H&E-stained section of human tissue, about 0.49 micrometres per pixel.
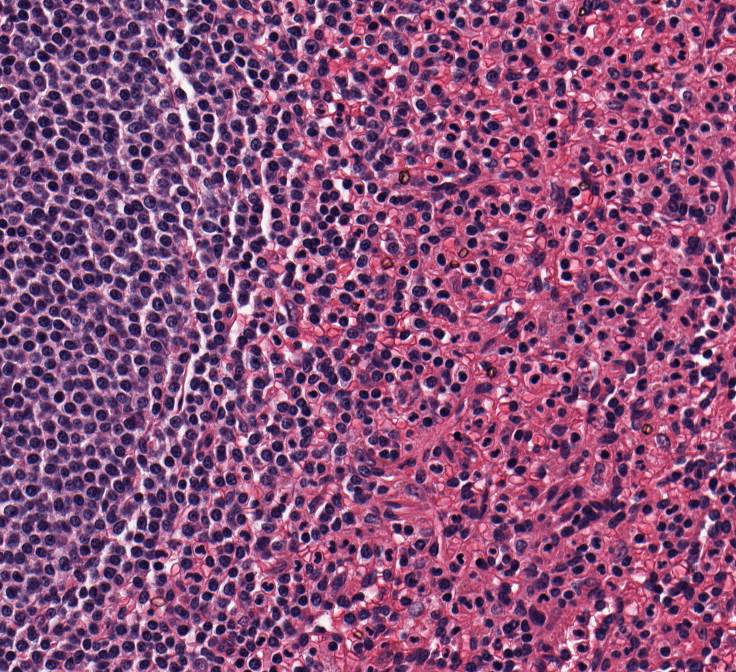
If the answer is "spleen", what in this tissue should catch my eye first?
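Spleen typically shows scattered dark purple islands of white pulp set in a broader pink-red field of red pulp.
This field is divided into a densely cellular purple region on the left and a pinker region on the right.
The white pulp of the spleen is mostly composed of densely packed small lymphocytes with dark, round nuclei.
The left region goes with this: it is packed with small round dark nuclei with very scant cytoplasm, in keeping with lymphocytes. The pinker right region goes with red pulp; its nucleated cells are more loosely spaced than those on the left. No fat cells are seen.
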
